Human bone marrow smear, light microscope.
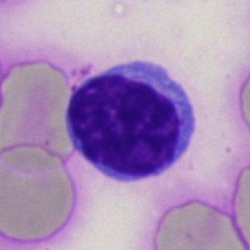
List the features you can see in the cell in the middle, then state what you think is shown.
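Most of this cell is taken up by its nucleus, in which no nucleoli are visible. A rim of cytoplasm, widest on the right side, surrounds it and contains no granules. The cell is a lymphocyte.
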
